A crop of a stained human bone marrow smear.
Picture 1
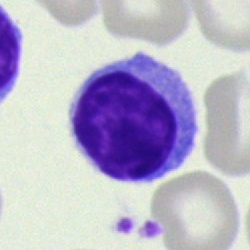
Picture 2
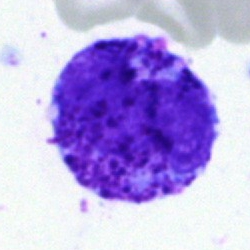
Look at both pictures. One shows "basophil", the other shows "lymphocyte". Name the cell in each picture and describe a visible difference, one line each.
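Picture 1 – lymphocyte. No distinct granules are seen in the cytoplasm.
Picture 2 – basophil. Coarse dark purple-black granules are scattered over the whole cell.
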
